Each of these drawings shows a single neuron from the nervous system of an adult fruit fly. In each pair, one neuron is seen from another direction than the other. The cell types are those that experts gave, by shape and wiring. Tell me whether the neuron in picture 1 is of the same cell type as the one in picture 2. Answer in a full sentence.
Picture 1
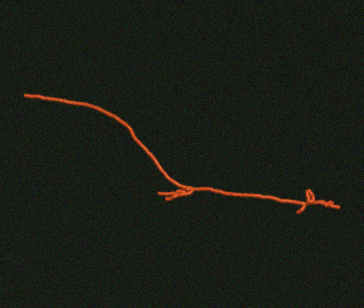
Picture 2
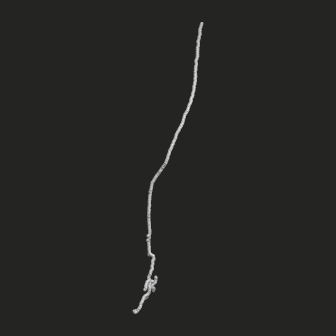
They are of different cell types.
